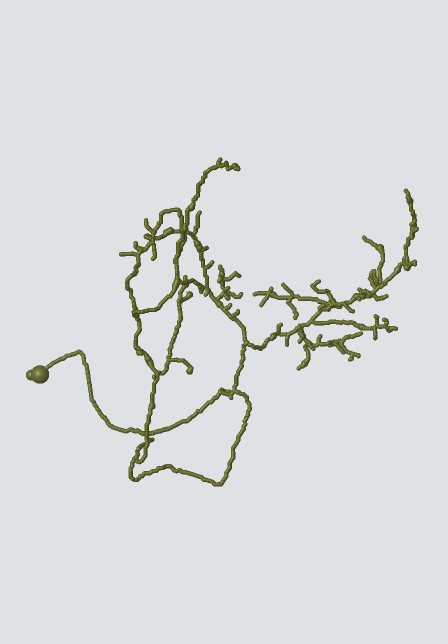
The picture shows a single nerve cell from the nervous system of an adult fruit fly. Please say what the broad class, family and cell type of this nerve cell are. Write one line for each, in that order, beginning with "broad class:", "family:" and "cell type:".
broad class: central-brain intrinsic neuron
family: hemilineage VLPl2_posterior
cell type: LHAV2b10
